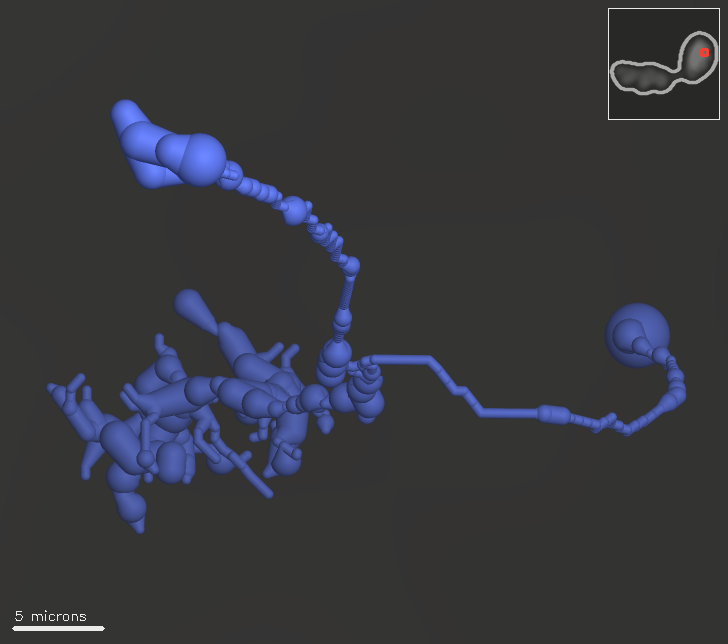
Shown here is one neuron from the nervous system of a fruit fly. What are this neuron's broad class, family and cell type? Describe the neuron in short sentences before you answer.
The cell body can be seen on the right of the picture. From left to right in the picture it spans about 35 microns. This is a central-brain intrinsic neuron. The family is hemilineage AOTUv3_dorsal. It is of cell type TuBu06.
